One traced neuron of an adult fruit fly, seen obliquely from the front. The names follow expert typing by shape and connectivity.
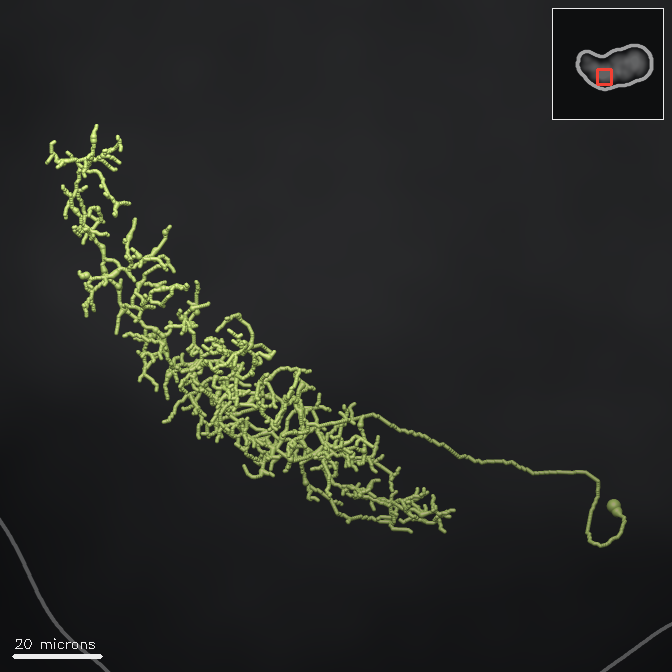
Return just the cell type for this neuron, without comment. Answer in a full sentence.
The cell type is Pm8.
